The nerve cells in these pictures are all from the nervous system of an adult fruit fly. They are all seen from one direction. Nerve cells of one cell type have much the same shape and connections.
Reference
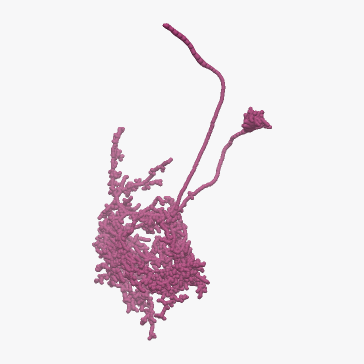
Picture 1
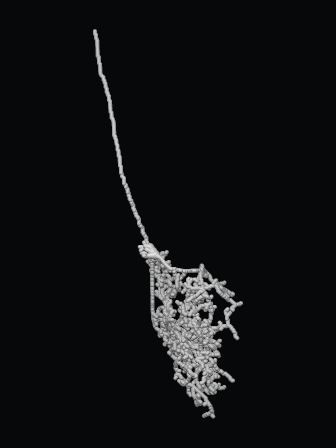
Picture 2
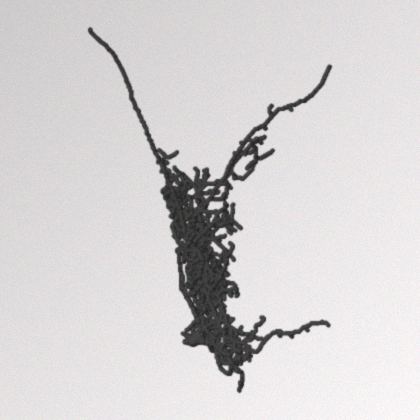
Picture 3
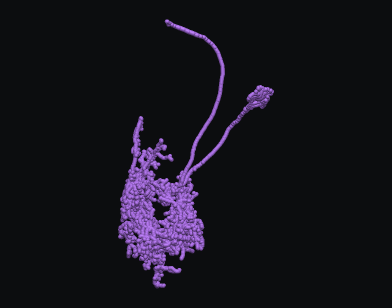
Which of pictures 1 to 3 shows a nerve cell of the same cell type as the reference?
Picture 3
